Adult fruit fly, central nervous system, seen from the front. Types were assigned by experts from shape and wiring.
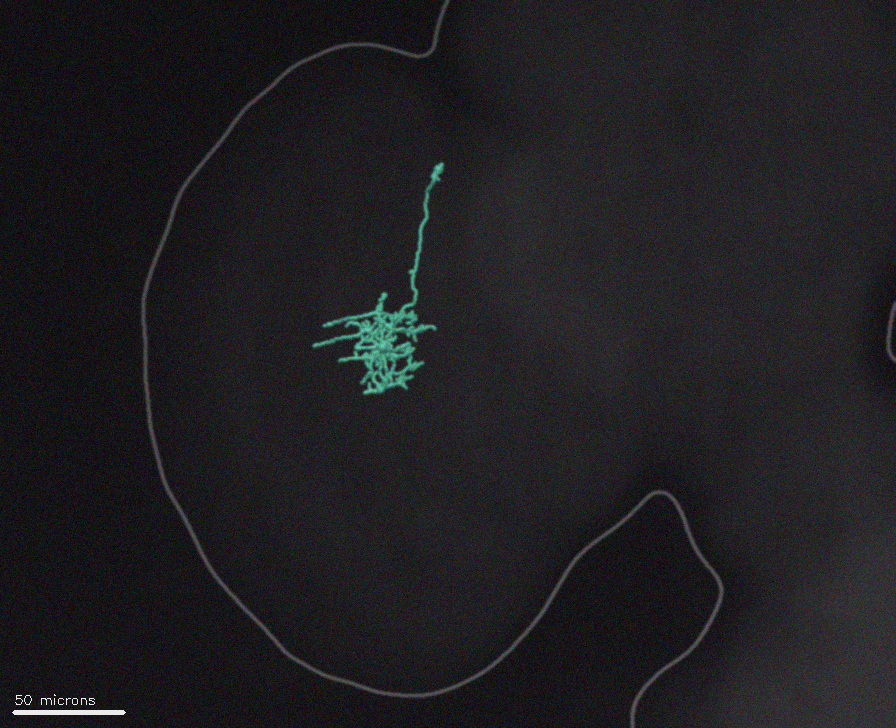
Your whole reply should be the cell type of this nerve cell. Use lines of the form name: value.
cell type: Dm9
